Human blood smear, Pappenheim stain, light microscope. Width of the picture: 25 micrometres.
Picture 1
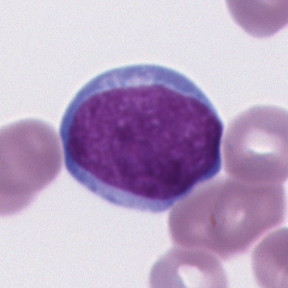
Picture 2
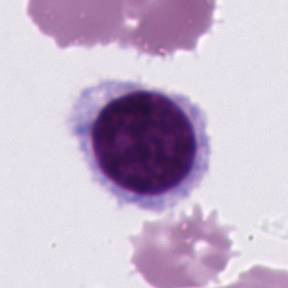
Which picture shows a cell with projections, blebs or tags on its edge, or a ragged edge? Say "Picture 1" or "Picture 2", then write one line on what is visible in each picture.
Picture 2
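Picture 1: The cell outline is smooth and round.
Picture 2: The edge of the cell is irregular and slightly frayed rather than smooth.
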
